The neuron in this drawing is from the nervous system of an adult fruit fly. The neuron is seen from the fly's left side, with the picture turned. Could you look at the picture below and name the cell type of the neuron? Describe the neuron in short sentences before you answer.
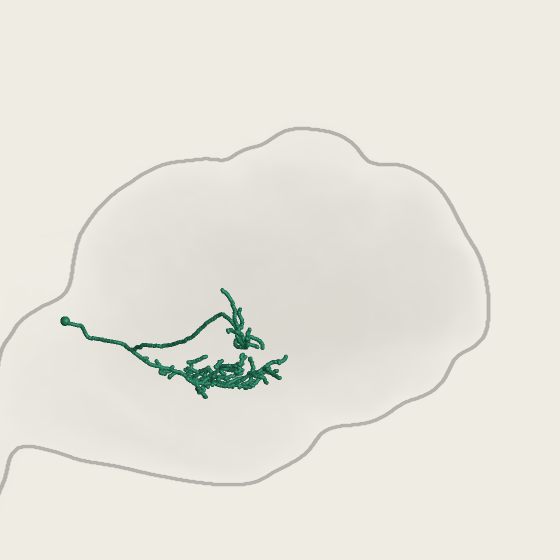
The cell body can be seen on the left of the picture. In this view it is wider than it is tall. Its broad class is central-brain intrinsic neuron. Its cell type is PS338.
